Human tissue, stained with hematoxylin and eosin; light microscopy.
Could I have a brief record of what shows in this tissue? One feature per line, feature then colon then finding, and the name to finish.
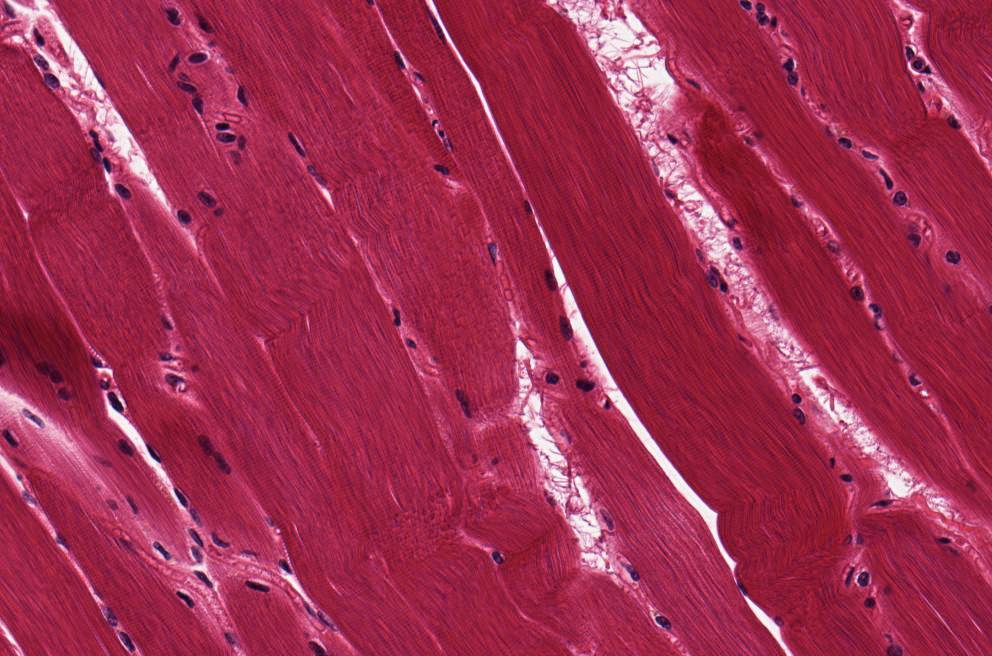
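Fibres: long, parallel, running diagonally upper left to lower right across the whole field
Striations: fine, cross-striations
Nuclei: dark, flattened, elongated, at fibre edges
Cytoplasm: deep red-pink
Name: skeletal muscle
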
